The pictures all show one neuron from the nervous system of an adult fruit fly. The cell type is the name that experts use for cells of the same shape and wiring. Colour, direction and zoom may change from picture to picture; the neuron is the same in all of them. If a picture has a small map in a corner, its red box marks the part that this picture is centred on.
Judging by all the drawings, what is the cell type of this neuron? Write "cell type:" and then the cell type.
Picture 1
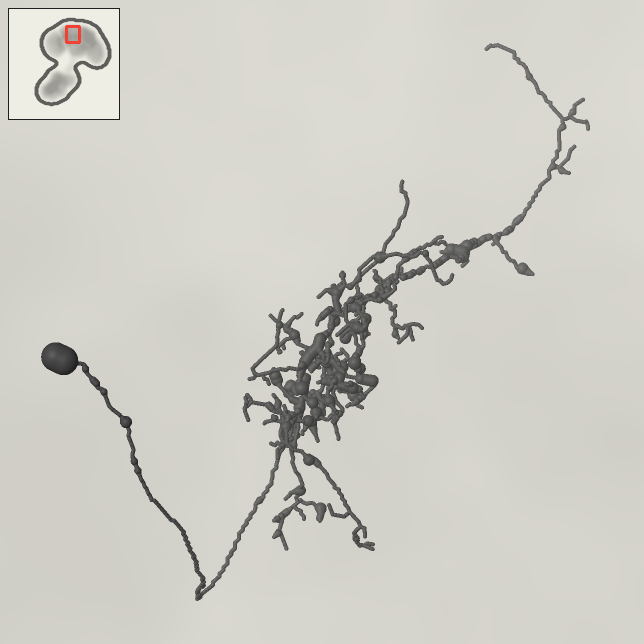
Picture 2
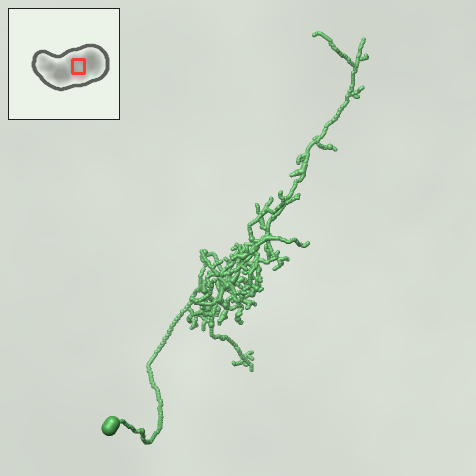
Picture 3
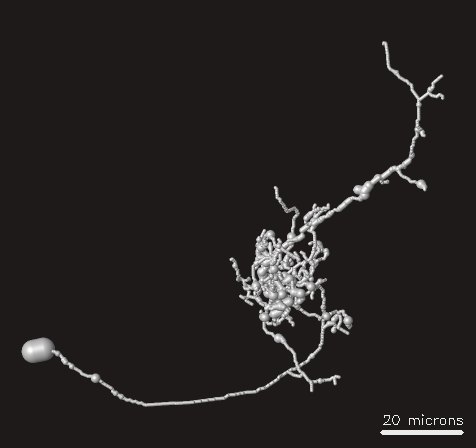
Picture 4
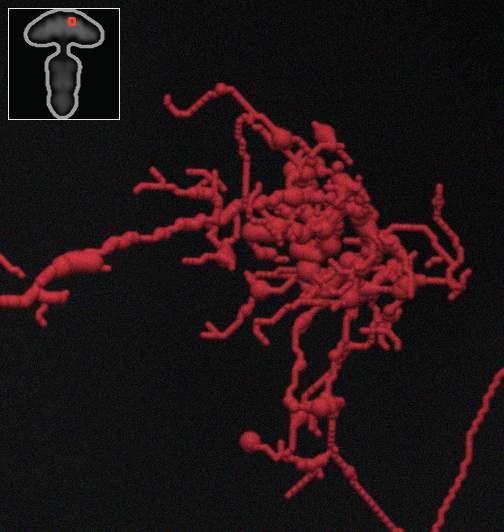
cell type: LAL050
